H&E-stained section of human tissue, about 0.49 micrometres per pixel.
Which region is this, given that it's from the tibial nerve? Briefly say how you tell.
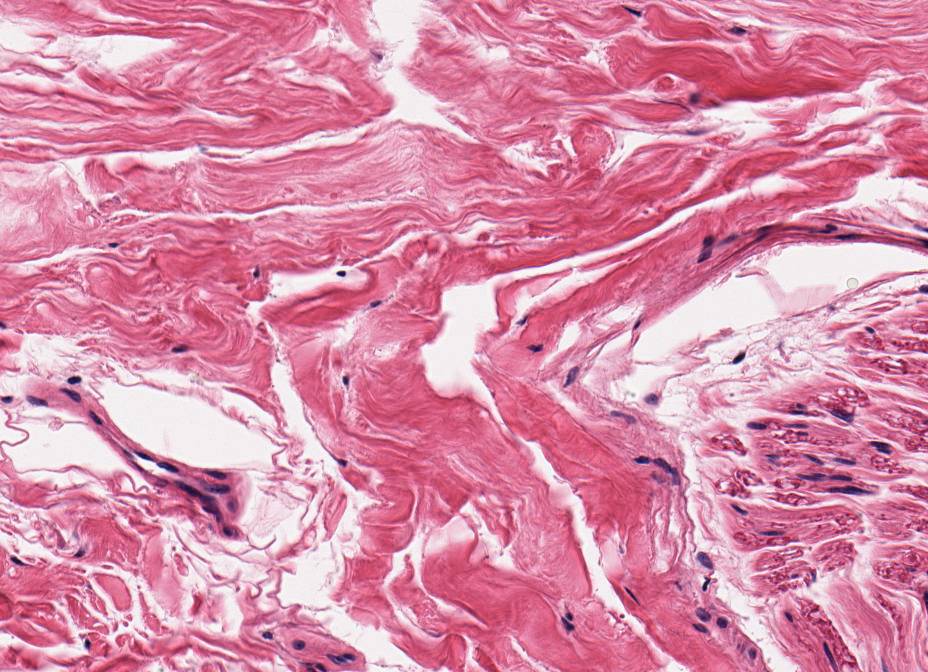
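This is epineurium. Look: most of the field is dense, deeply pink fibre bundles, wavy with fine ripples, running in varying directions, with sparse small, dark, elongated nuclei between them.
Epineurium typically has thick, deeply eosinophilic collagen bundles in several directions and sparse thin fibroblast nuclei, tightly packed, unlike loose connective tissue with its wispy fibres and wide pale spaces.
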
